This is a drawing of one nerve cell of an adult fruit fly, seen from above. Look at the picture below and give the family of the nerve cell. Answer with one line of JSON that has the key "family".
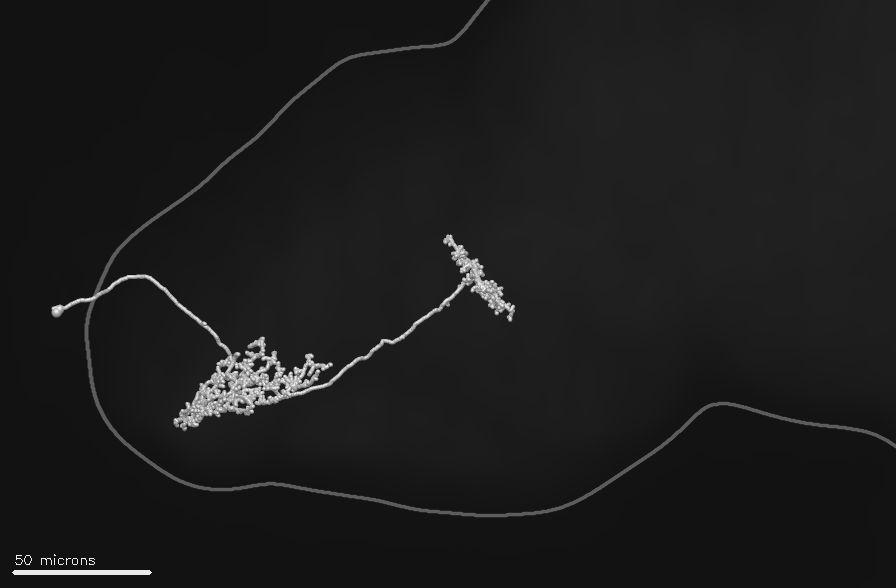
{"family": "Tm"}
